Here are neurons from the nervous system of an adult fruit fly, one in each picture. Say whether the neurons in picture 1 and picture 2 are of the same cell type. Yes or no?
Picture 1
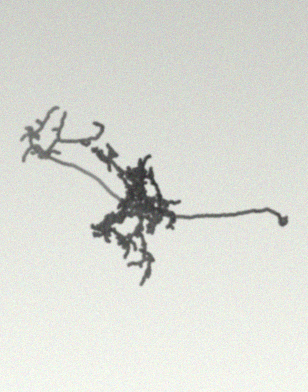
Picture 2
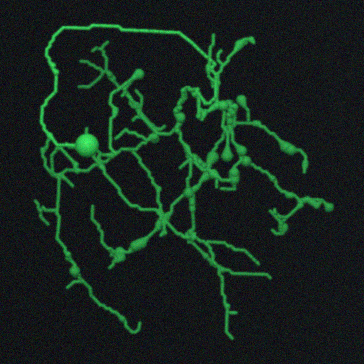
no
